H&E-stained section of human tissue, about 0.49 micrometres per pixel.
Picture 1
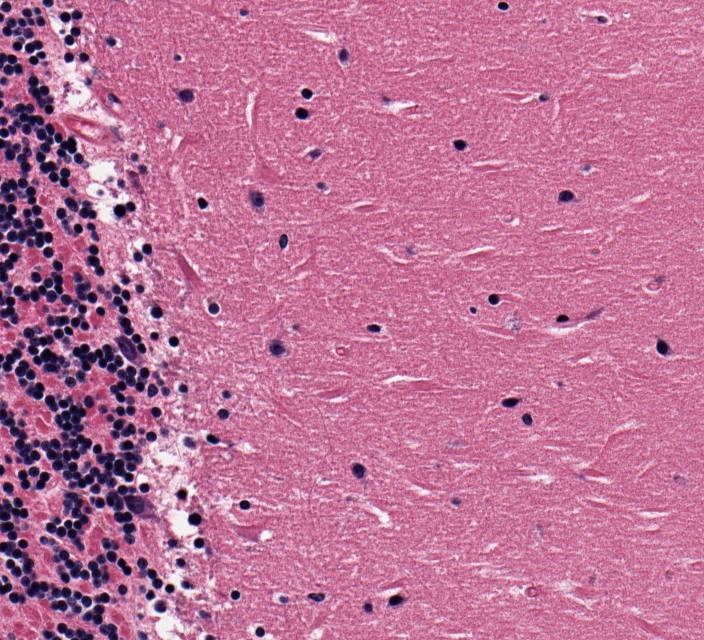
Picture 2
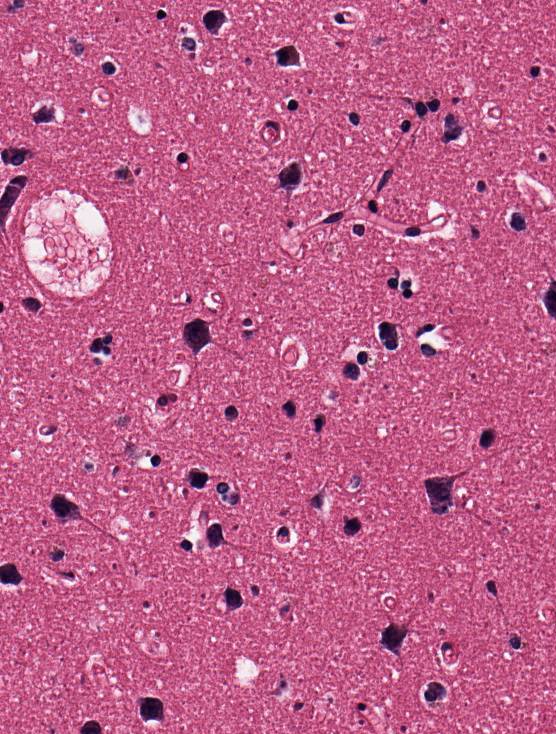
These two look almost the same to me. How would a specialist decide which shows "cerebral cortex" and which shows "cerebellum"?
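So: cerebellum in picture 1, cerebral cortex in picture 2. In picture 1 a narrow strip along the left edge is crowded with small, round, dark nuclei with almost no cytoplasm, while the larger right part is pale pink, holding only scattered small, round to oval dark nuclei. Where the two zones meet, there's a vertical band of small clear empty spaces.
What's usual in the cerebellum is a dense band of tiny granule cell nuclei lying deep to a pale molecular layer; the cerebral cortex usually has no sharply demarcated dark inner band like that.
Picture 2, on the other hand, is finely granular pink neuropil throughout, with cells scattered singly rather than in units, and many small, round, dark nuclei with little cytoplasm dotted evenly across it. A thin capillary with elongated dark nuclei runs obliquely across its upper right.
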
